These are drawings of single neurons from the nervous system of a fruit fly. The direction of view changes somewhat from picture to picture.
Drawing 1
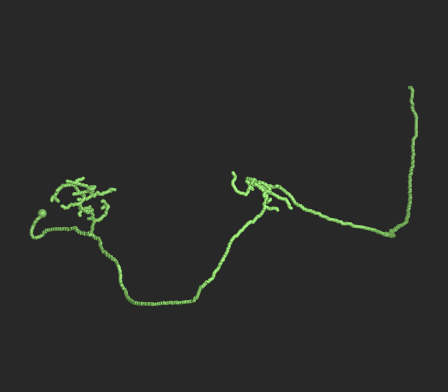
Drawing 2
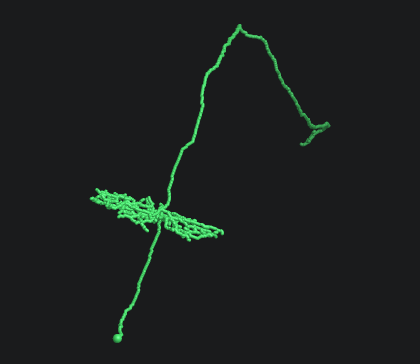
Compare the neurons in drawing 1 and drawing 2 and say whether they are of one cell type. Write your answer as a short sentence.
They are of different cell types.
